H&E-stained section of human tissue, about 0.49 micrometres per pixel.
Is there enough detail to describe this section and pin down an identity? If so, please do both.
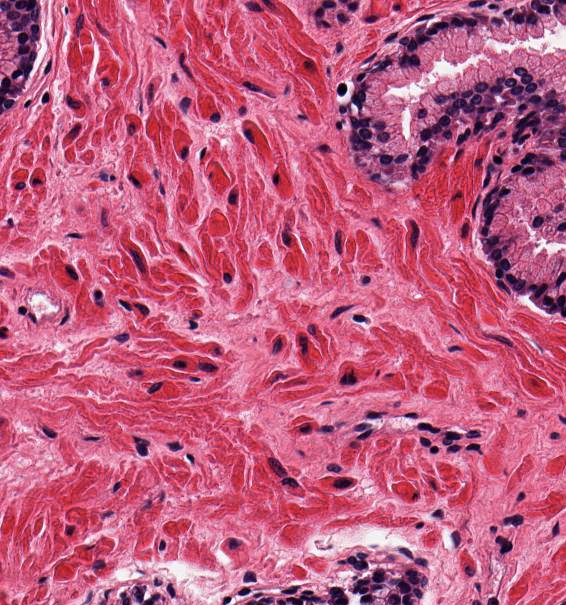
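Spindle cells gather into interlacing bundles that run in many different directions. Each has abundant bright pink cytoplasm and a single elongated, blunt-ended dark nucleus, as in smooth muscle cells. At top right, a gland is lined by tall columnar cells with pale pink cytoplasm and dark nuclei near the base. No fat cells appear. This is prostate.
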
